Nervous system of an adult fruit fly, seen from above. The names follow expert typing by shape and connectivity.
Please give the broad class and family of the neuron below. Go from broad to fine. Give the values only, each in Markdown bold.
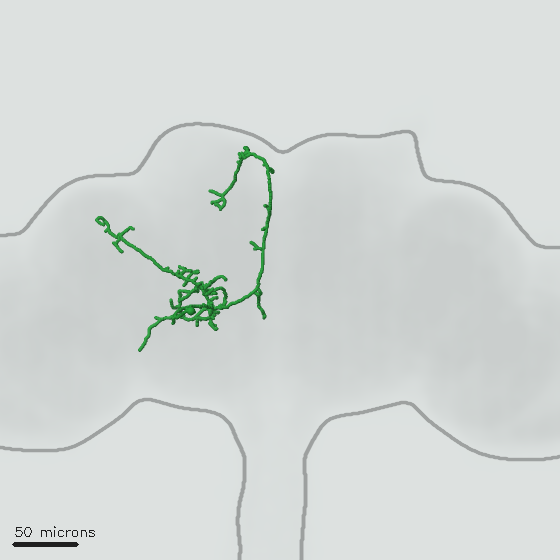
**central-brain intrinsic neuron**, **hemilineage CLp1**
